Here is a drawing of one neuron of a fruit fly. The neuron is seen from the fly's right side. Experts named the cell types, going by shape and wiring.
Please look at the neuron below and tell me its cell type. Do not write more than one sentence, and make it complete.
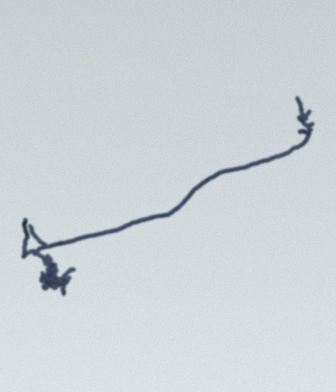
In terms of cell type, the neuron is AN01B011.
